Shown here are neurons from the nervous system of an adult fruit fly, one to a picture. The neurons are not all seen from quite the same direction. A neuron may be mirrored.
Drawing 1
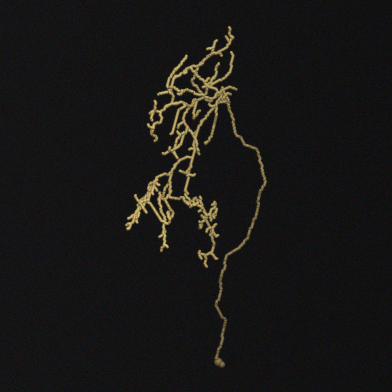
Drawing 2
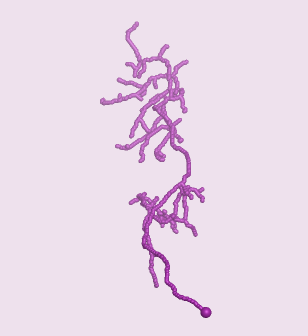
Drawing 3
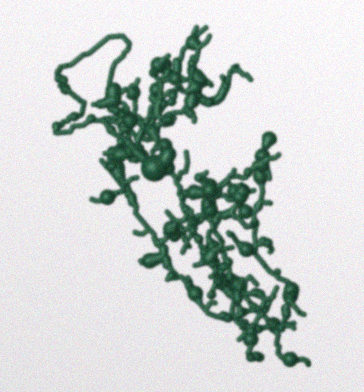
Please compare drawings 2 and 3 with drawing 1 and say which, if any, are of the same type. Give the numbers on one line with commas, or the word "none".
2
